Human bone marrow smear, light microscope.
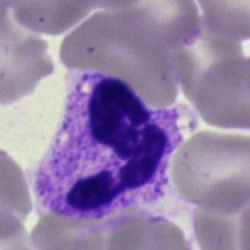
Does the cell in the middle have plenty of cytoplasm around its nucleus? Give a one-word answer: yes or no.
Yes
